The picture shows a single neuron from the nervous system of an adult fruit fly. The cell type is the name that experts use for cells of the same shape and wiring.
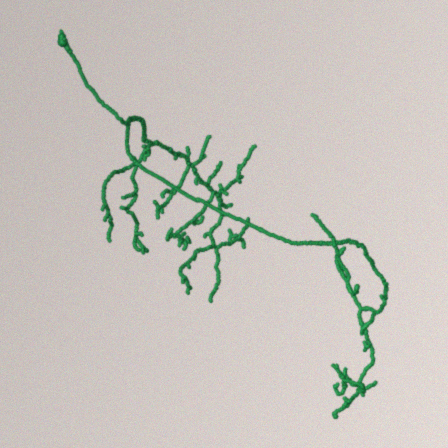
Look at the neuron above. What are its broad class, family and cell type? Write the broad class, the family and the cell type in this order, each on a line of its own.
visual projection neuron
hemilineage VPNl&d1_lateral
MeVP54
